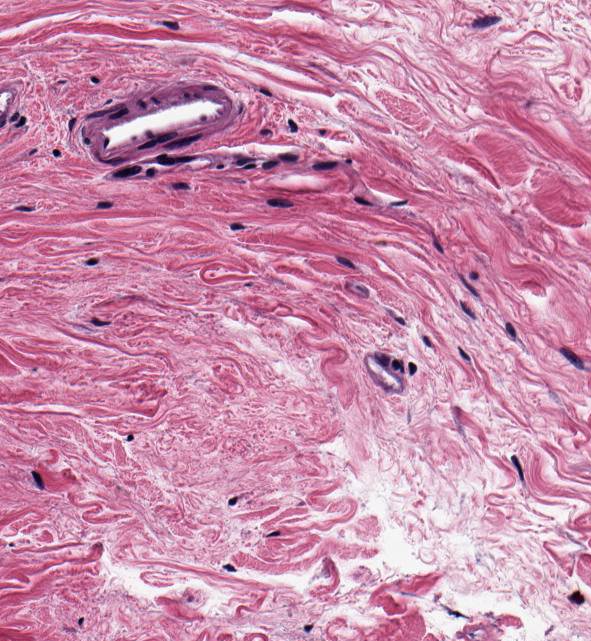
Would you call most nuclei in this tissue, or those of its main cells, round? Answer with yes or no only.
No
